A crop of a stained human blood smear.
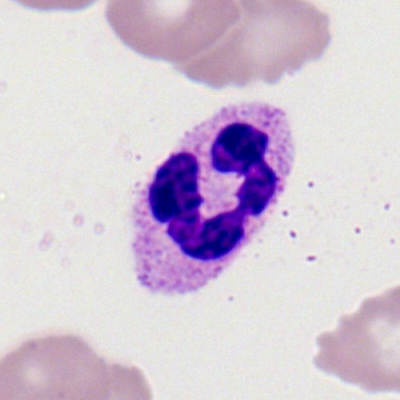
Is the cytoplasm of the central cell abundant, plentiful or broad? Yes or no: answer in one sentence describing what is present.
Yes, abundant cytoplasm encircles the nucleus of the cell.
